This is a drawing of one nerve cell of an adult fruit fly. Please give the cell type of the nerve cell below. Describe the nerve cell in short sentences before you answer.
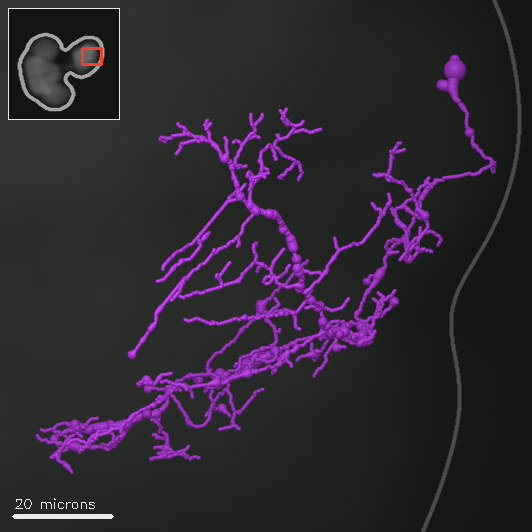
The cell body is at the upper right of the picture. From left to right in the picture it spans about 95 microns. Dozens of branch ends can be seen. Its broad class is nerve-cord intrinsic neuron. The cell type is IN13A053.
